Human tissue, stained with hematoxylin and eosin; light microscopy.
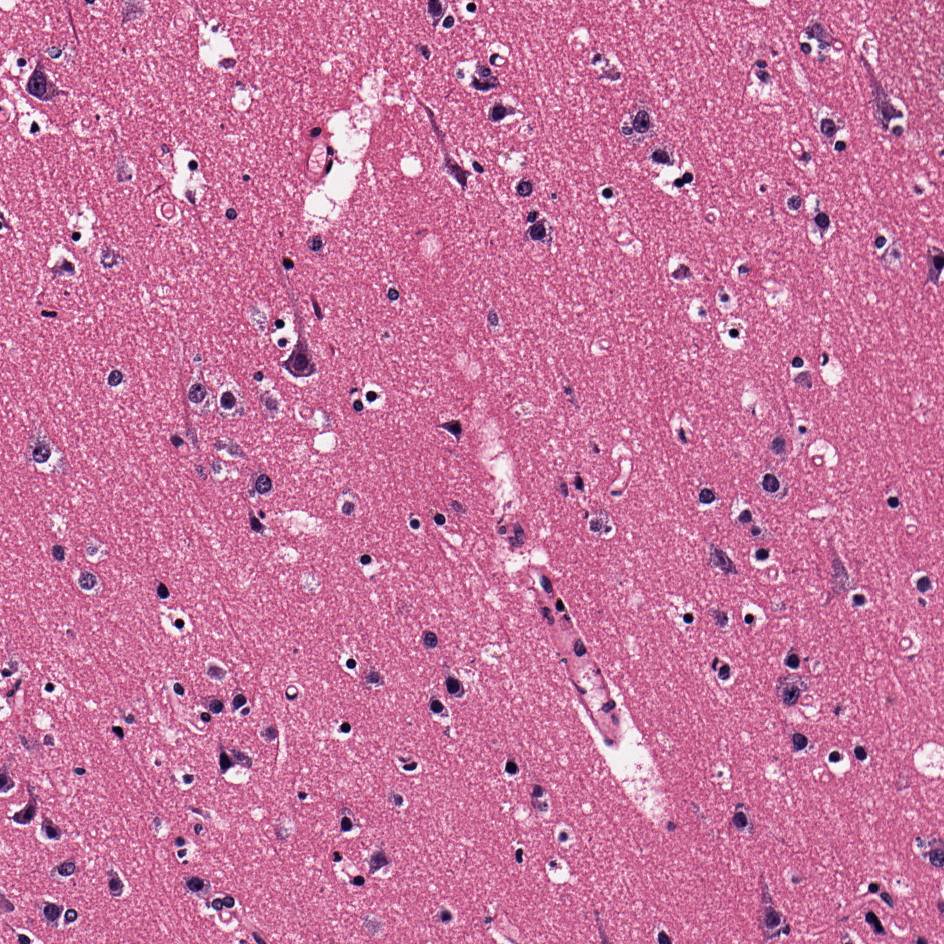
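Cerebral cortex: a pink, finely granular matrix fills the field, with cells scattered singly and no epithelium or glands. Faint fine streaks run diagonally from upper left to lower right. The larger neurons have purplish cytoplasm, darker than the background. A narrow, thin-walled vessel, elongated nuclei in its wall, runs from the centre to the lower right.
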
